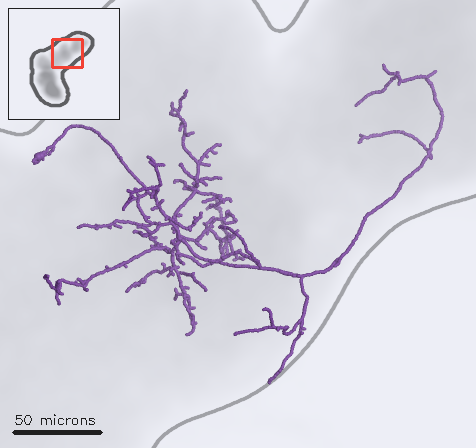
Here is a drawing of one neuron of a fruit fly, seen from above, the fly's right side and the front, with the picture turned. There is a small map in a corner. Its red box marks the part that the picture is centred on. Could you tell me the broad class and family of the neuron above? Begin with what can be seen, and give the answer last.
By the scale bar it is about 250 microns wide in this view. Dozens of branch ends can be seen. Its broad class is nerve-cord intrinsic neuron. Its family is hemilineage 08B.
